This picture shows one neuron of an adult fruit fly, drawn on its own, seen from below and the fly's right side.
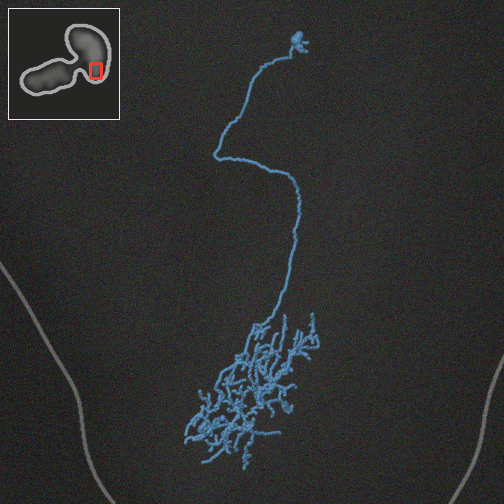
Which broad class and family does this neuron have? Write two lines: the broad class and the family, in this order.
optic-lobe intrinsic neuron
Cm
